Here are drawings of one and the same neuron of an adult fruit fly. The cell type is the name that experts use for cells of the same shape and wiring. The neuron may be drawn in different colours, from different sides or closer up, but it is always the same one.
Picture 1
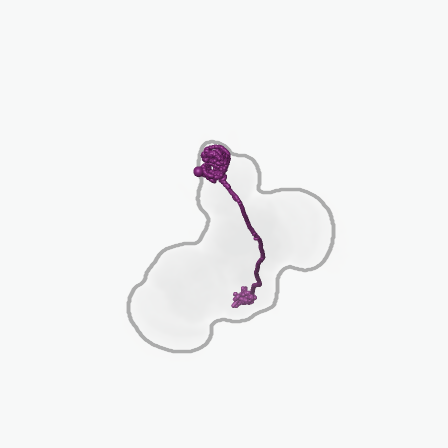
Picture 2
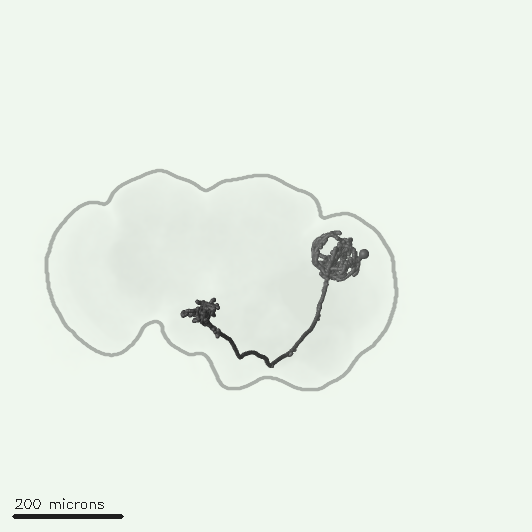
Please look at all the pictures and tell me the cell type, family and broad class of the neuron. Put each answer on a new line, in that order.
AN09B037
hemilineage 09B
ascending neuron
